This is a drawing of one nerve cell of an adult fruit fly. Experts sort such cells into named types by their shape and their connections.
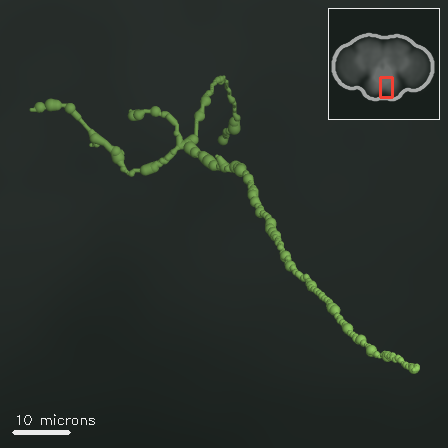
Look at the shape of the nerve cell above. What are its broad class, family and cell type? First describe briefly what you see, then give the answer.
No cell body is drawn. From left to right in the picture it spans about 70 microns. There are a dozen or fewer branch ends. This is a sensory neuron entering the nerve cord. The name of its family is class mechanosensory proprioceptive. It is of cell type SNpp56.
